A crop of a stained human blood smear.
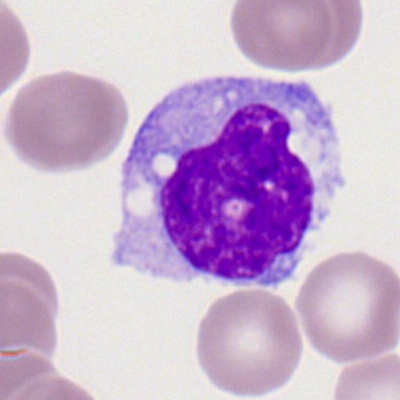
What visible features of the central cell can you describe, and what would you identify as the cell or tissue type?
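Working from the nucleus outward: the nucleus has a notch cut into its upper right edge. The cytoplasm is pale greyish blue, and its widest band lies on the left side of the nucleus. Several small, clear, round vacuoles lie within that cytoplasm. Last comes the name: this is a monocyte.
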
